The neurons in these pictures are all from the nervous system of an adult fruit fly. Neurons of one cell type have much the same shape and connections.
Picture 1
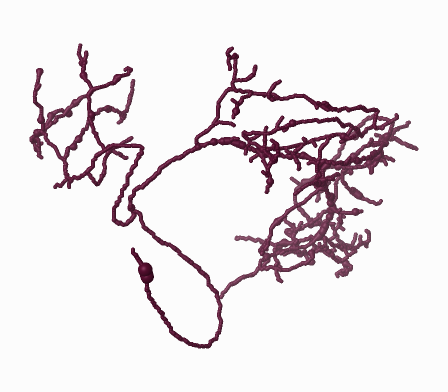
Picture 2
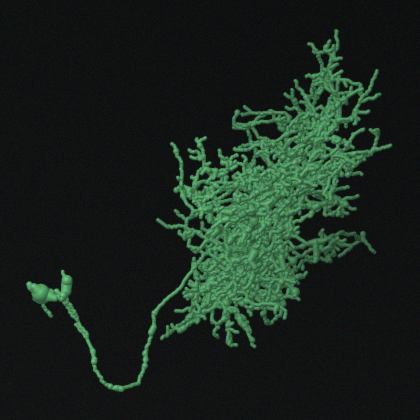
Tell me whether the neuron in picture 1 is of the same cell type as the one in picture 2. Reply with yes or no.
no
